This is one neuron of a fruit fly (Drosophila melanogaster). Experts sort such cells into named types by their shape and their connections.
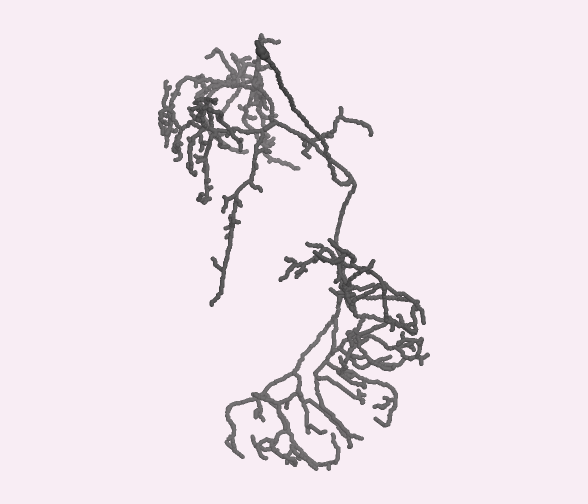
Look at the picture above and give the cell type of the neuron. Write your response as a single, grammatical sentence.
To this neuron applies the cell type name FB4P_a.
